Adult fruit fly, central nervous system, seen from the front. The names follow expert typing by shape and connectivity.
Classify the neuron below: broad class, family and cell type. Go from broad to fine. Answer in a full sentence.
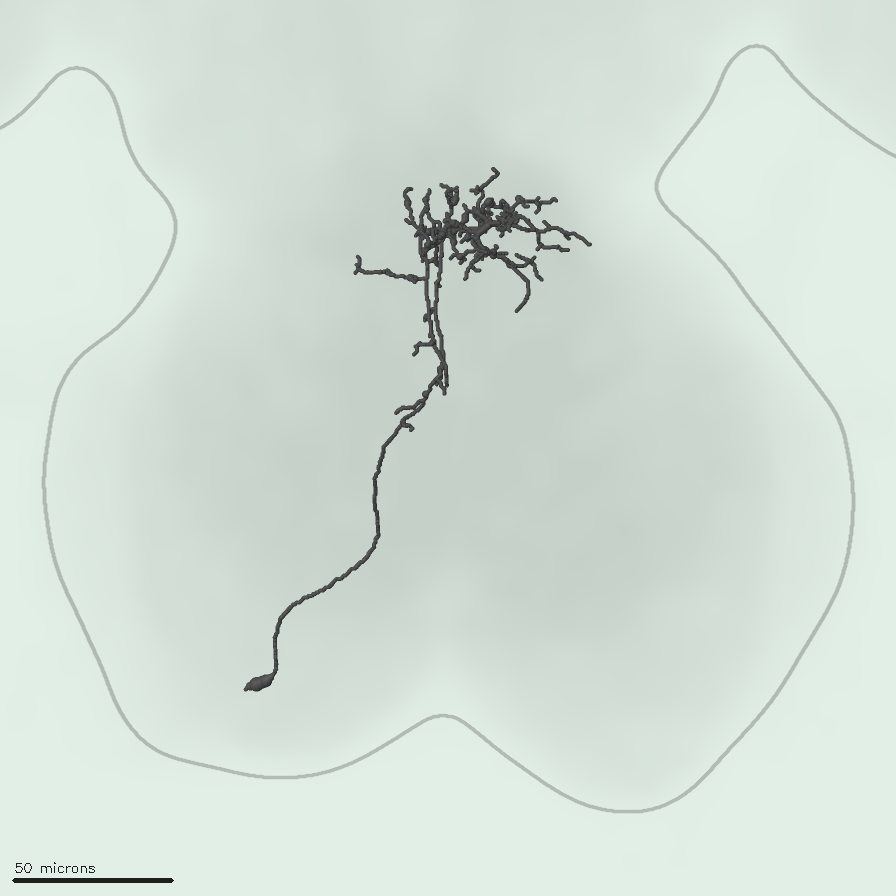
A nerve-cord intrinsic neuron of hemilineage 12A, type IN12A063_c.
